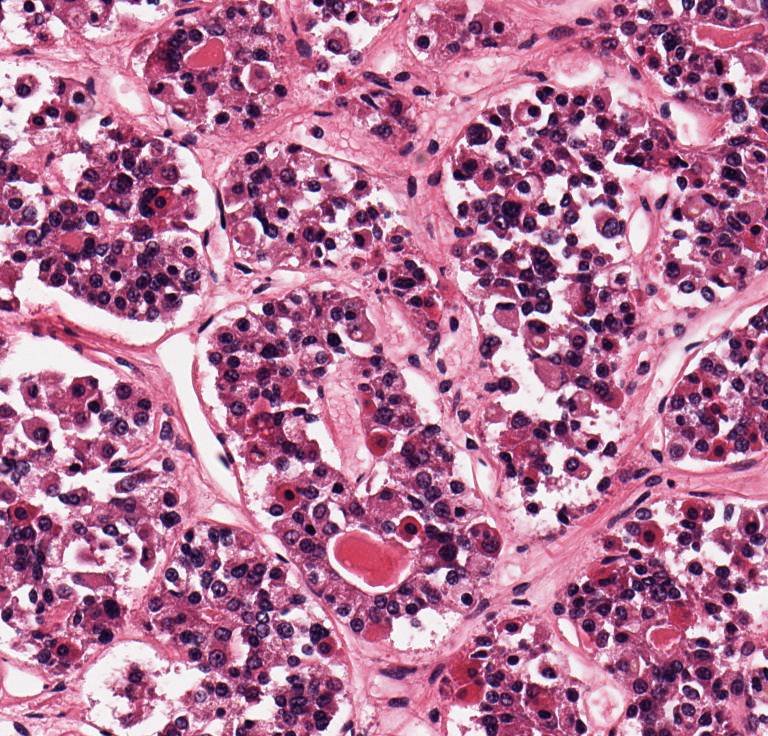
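Pituitary, H&E. Cells arranged in rounded nests throughout, divided by thin pink septa. Within the same nests, cells with bright red cytoplasm scattered among cells with paler, less stained cytoplasm. Nest cell nuclei small, round, darkly stained. Lower centre: smooth, homogeneous, deep pink globule within a nest.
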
